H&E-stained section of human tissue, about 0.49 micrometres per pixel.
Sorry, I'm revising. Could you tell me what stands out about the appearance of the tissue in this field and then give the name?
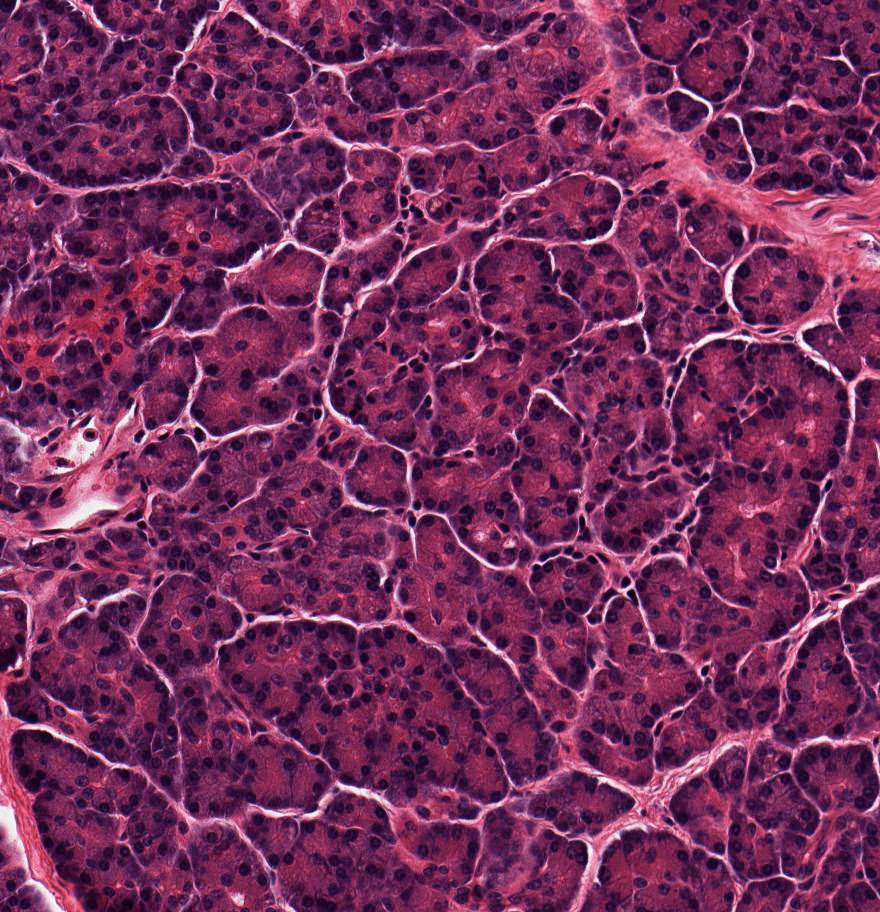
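Closely packed acini fill the field, grouped into lobules separated by thin strands of connective tissue. The acinar cells have round, dark nuclei set toward the outer edge of each acinus. Their cytoplasm is dense and pink-purple, not pale or foamy. The acinar lumina are tiny and hard to see. This is pancreas.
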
